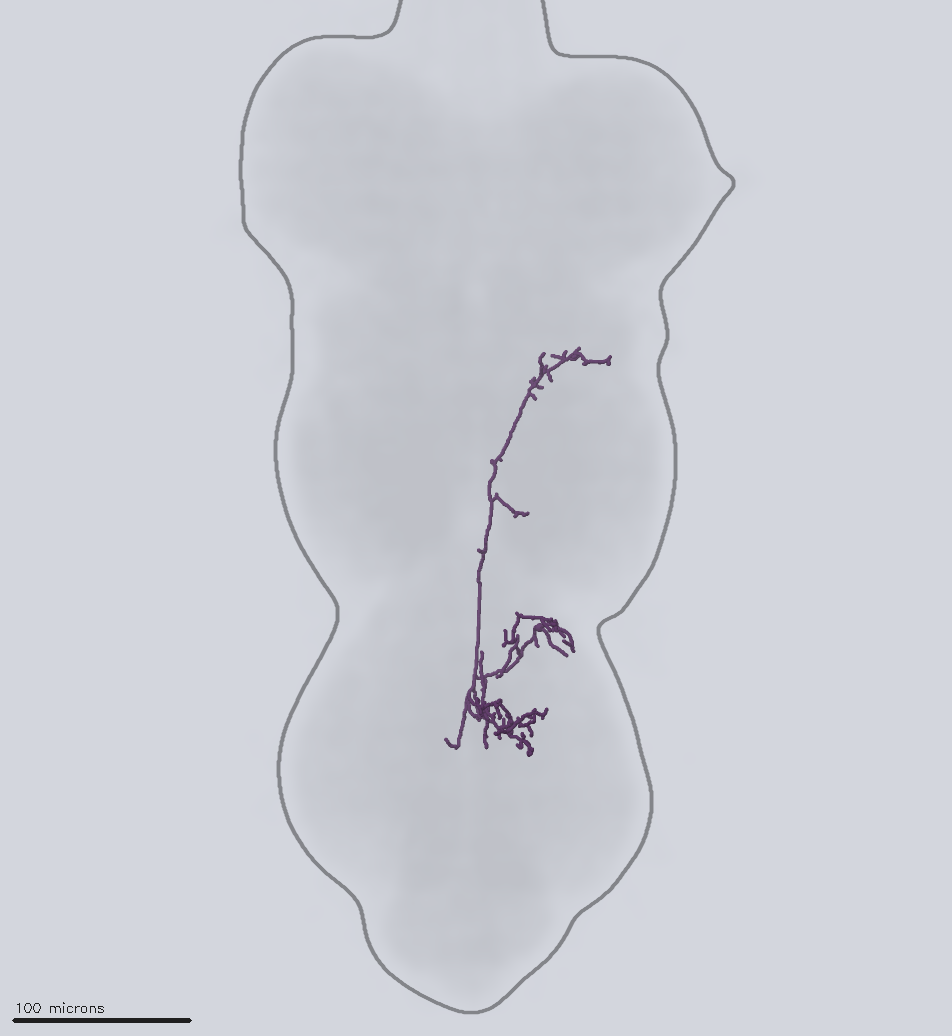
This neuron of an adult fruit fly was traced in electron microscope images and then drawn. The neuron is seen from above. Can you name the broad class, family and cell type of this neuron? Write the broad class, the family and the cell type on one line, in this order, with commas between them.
nerve-cord intrinsic neuron, hemilineage 05B, IN05B034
